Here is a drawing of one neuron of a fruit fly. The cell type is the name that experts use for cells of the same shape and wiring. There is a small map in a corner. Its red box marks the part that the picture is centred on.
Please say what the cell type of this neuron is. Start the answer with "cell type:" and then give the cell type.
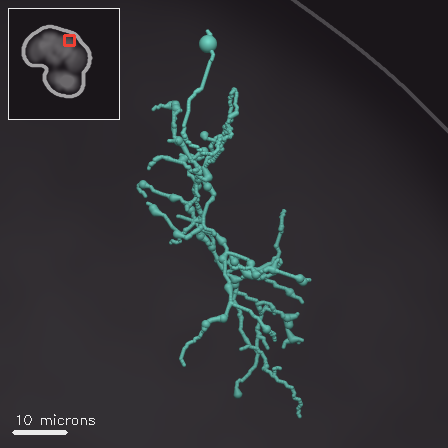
cell type: SLP288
